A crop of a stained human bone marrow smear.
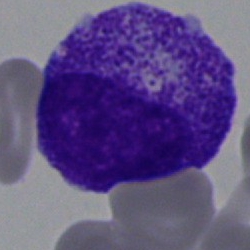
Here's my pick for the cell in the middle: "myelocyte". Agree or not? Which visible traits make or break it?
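A darker, more uniformly dense purple zone fills the lower half of the cell, and no nucleoli can be seen. Pale unstained red cells lie against its lower edge and left side.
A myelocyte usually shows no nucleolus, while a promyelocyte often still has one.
So the lack of nucleoli favours myelocyte over promyelocyte. Yes, it's a myelocyte.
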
